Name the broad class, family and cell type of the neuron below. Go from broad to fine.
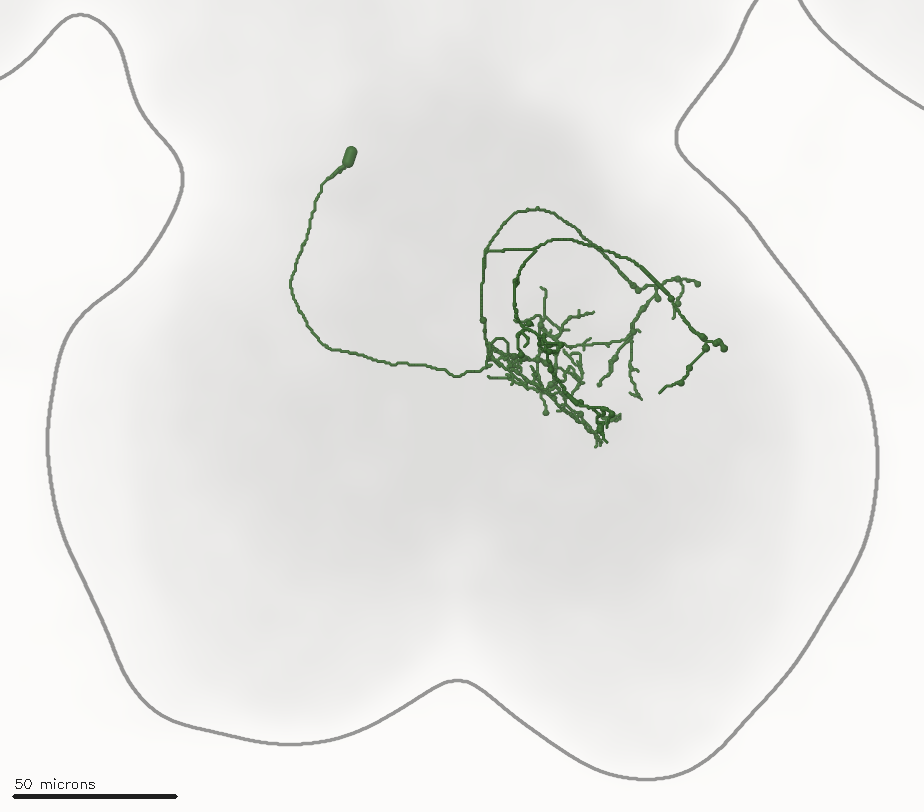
nerve-cord intrinsic neuron; hemilineage 18B; IN18B051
